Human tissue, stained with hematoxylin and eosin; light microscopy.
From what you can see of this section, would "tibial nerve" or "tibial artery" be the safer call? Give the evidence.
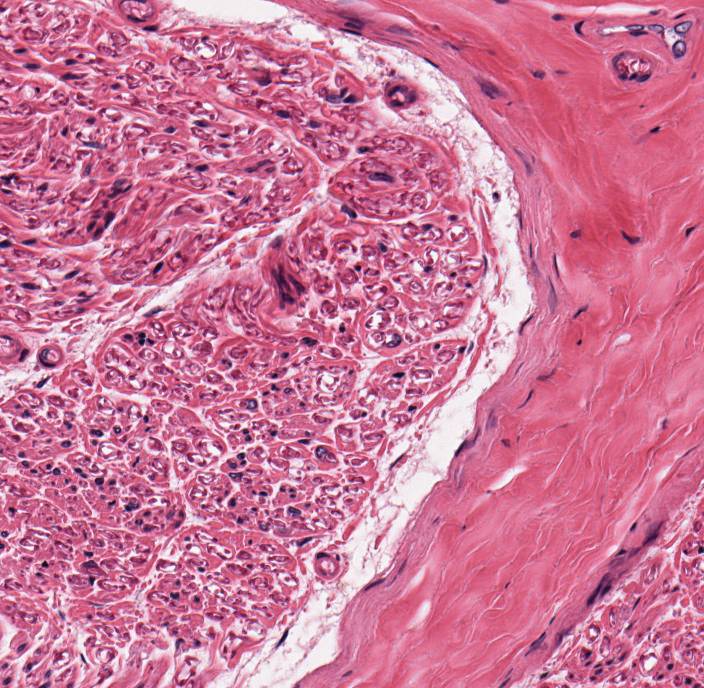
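It's tibial nerve. What decides it is the large bundle of densely packed nerve fibres filling the left and centre.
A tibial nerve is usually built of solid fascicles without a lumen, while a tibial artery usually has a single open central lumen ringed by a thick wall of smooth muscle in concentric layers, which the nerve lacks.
Most fibres are cut across as small round profiles, many showing a small central axon inside a pale, clear ring.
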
